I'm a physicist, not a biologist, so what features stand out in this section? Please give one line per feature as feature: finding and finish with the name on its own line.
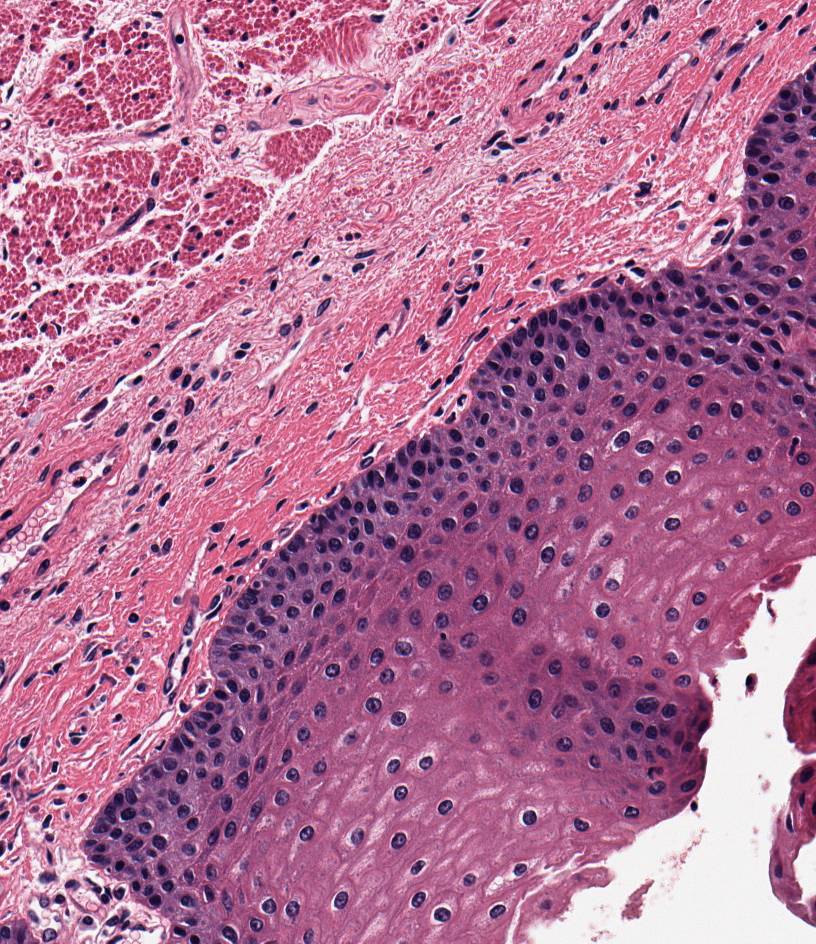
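Epithelium: stratified squamous, in the lower right
Connective tissue: a band running diagonally across the middle
Muscle: bundles in the upper left
Basal cells: crowded, dark nuclei, a deeper purple band along the connective tissue
Surface cells: abundant pink cytoplasm, nuclei kept, no separate anucleate keratin layer
Junction: fairly smooth, without deep rete ridges
Name: mucosa of the esophagus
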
